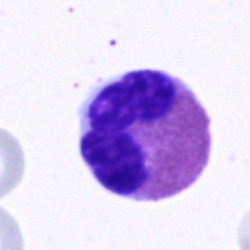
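Eosinophil: the nucleus lies along the left side of the cell and shows no visible nucleoli. Closely packed pinkish granules fill the cytoplasm. No vacuoles are seen in the cytoplasm.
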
